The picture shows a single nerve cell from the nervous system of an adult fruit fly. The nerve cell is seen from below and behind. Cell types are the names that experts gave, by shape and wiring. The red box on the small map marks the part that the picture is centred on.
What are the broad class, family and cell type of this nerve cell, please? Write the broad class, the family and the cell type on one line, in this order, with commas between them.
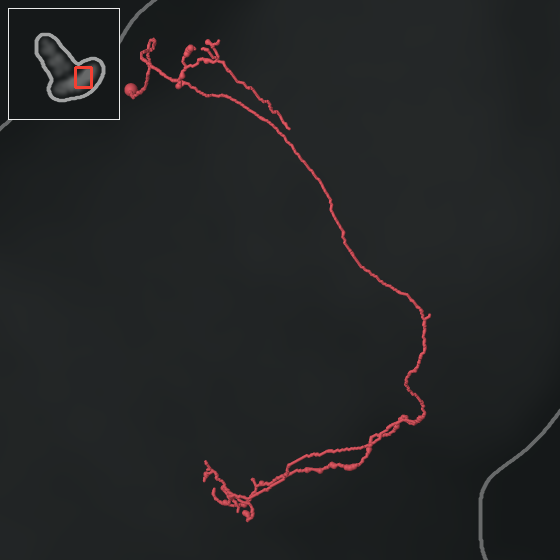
central-brain intrinsic neuron, class Kenyon Cell, KCg-d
